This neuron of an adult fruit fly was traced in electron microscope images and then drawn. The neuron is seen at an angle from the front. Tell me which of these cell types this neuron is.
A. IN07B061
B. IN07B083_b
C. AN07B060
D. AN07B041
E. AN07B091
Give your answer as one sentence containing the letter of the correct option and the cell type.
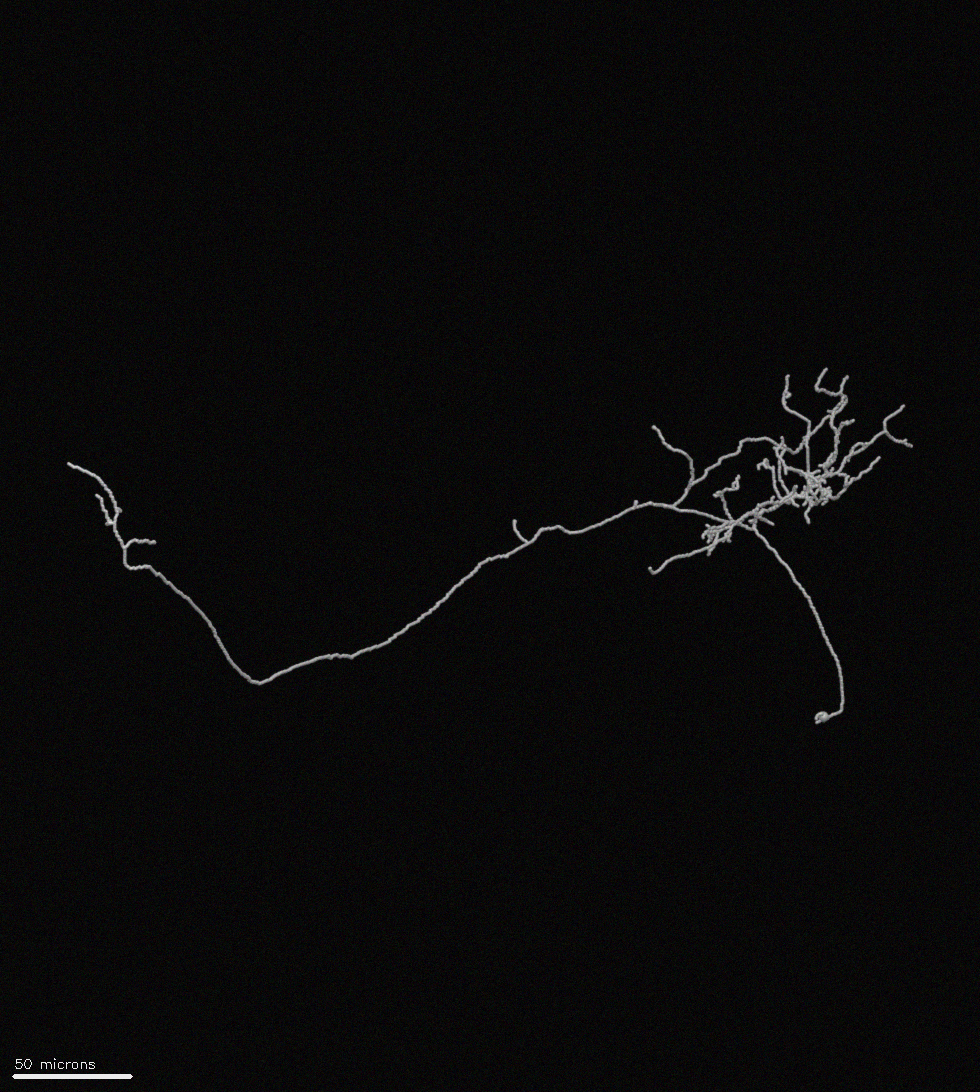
Of all the options, it is C, AN07B060, that is the neuron's cell type.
